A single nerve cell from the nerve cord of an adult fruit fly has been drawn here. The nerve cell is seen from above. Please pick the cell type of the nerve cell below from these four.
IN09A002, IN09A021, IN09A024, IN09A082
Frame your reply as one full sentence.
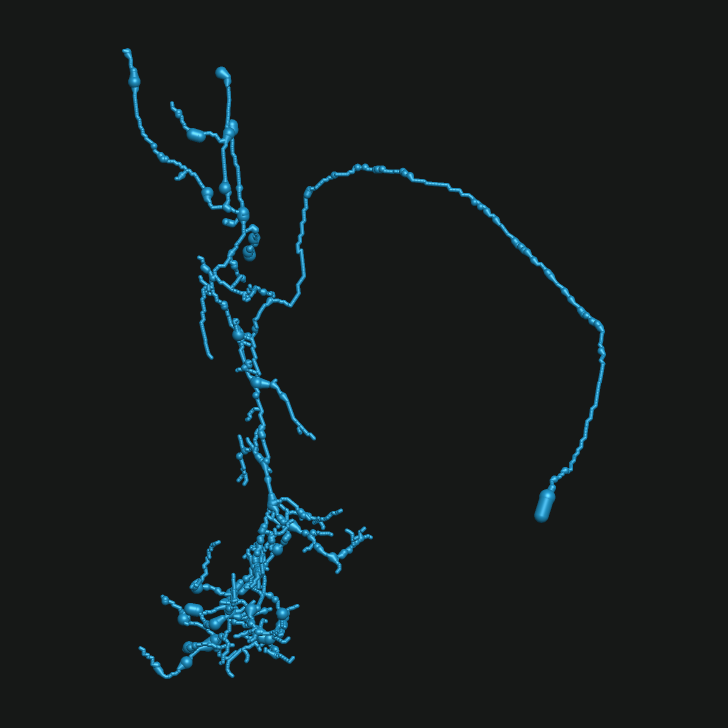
The cell type name for this nerve cell is IN09A082.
